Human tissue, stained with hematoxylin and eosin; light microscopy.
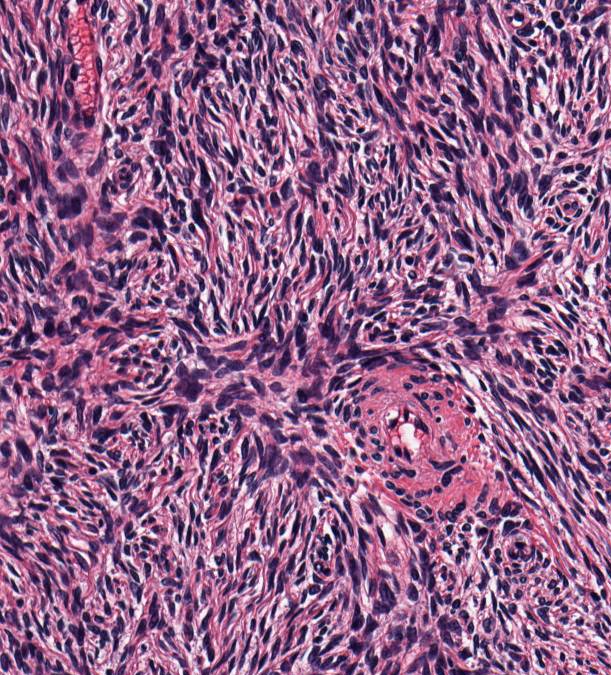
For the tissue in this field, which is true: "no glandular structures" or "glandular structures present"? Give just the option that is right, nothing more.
No glandular structures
